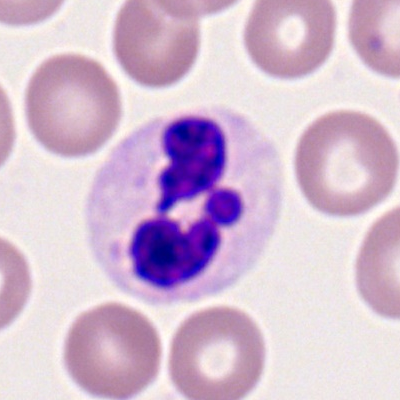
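Segmented neutrophil, with a smooth, round outline. Its nucleus falls into several separate lobes, and you can see a thin strand of nuclear material running from the upper lobe to the lower part of the nucleus. There's plenty of cytoplasm, pale pinkish-lilac.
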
